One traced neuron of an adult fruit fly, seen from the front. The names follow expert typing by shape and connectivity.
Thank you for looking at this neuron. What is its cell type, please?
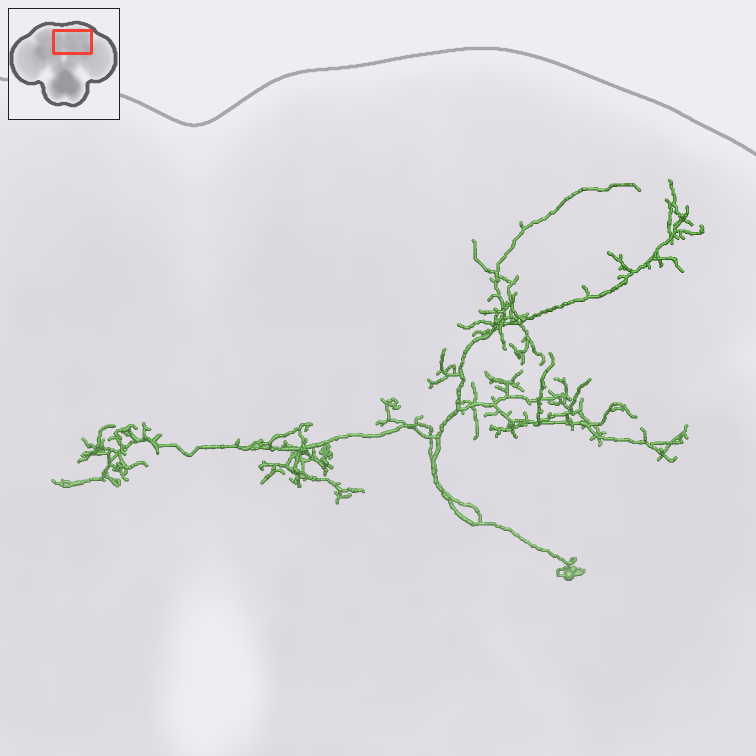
IB059_b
